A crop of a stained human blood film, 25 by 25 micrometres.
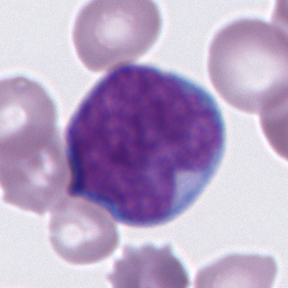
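Myeloblast, central cell, peripheral blood smear. Outline roughly round, a few blunt corners. Shallow nuclear notch at lower right; beside it, a pale, almost colourless cytoplasmic patch. Chromatin of this myeloblast fine and evenly stippled, no coarse dark clumps.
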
